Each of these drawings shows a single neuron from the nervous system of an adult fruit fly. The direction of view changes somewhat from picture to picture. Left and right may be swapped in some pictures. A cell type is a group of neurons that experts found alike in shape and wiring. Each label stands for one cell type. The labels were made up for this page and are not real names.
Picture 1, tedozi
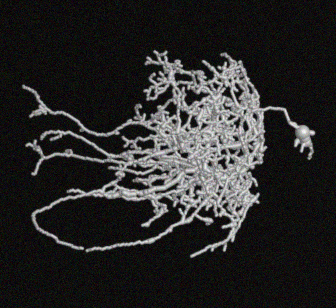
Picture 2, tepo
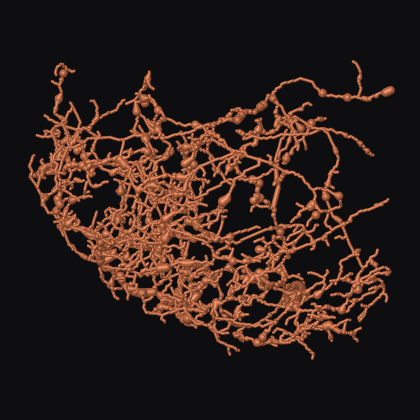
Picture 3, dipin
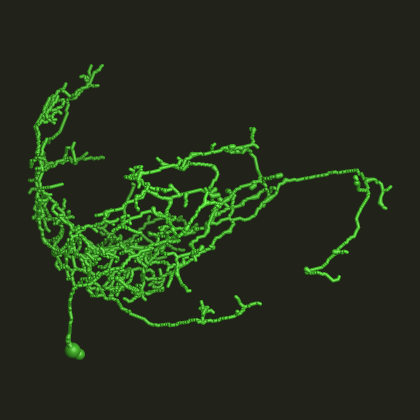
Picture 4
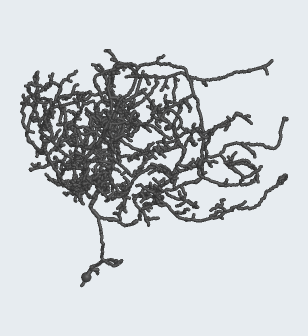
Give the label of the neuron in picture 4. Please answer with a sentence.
It belongs to tepo.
